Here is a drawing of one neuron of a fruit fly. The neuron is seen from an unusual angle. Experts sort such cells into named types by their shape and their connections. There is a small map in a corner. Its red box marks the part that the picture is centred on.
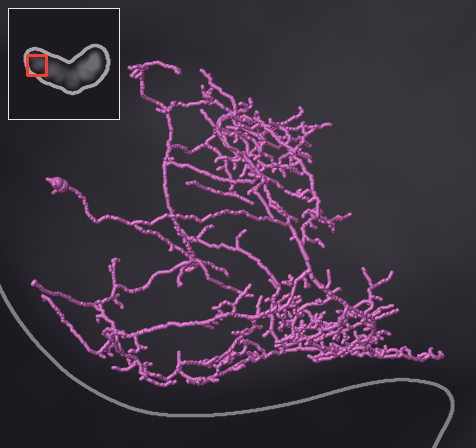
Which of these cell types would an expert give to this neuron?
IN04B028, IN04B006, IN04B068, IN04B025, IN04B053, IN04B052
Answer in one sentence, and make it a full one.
The neuron is typed under the name IN04B068.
